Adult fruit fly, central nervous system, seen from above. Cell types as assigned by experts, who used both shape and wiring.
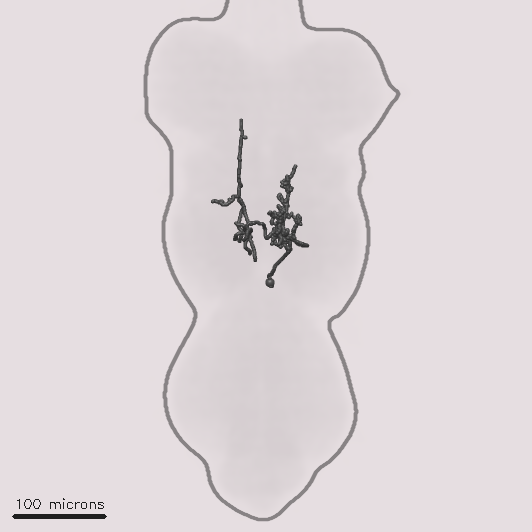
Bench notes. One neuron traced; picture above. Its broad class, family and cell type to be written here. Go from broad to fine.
nerve-cord intrinsic neuron; hemilineage 06A; IN06A096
